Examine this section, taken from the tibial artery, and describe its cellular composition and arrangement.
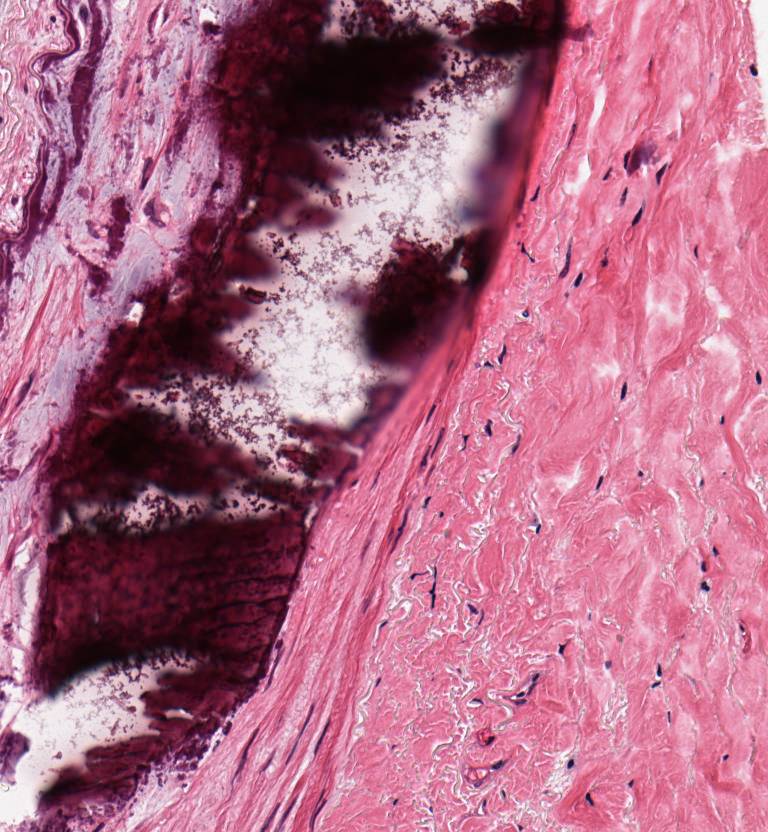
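The right half is dense pink fibrous tissue, a band of dark purple deposit along its left edge. Its collagen holds sparse, small, dark, elongated fibroblast nuclei. A pale, largely empty space, upper left-centre, holds scattered fine dark granules. Far left lies looser, paler fibrous tissue, faintly bluish.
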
